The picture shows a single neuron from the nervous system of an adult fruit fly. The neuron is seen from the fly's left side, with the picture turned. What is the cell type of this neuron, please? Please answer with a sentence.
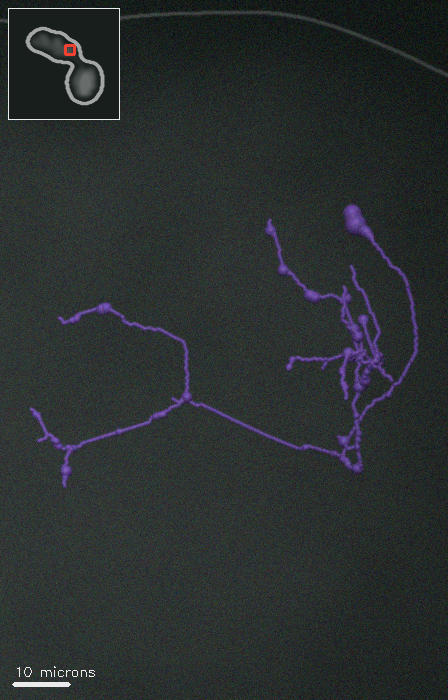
The cell type is IN13A071.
